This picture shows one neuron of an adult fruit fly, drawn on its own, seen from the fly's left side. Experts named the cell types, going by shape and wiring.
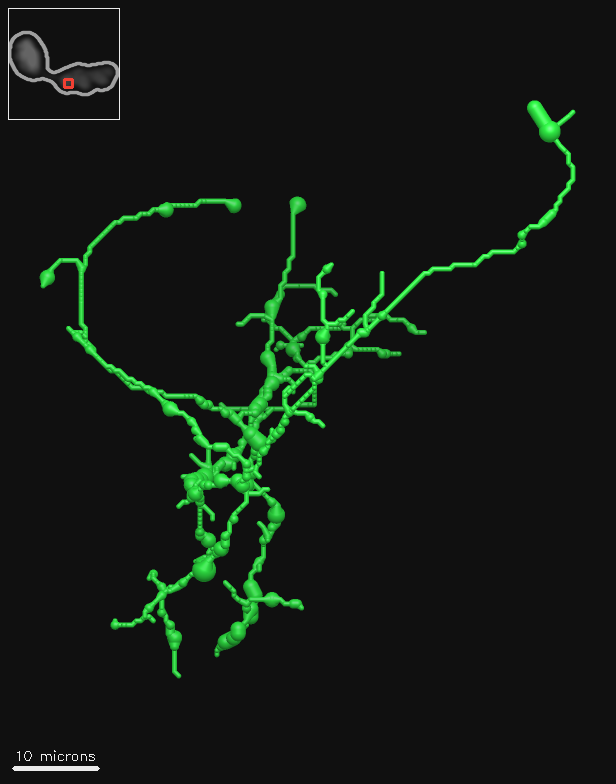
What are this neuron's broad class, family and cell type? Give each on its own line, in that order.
nerve-cord intrinsic neuron
hemilineage 20A.22A
IN20A.22A077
